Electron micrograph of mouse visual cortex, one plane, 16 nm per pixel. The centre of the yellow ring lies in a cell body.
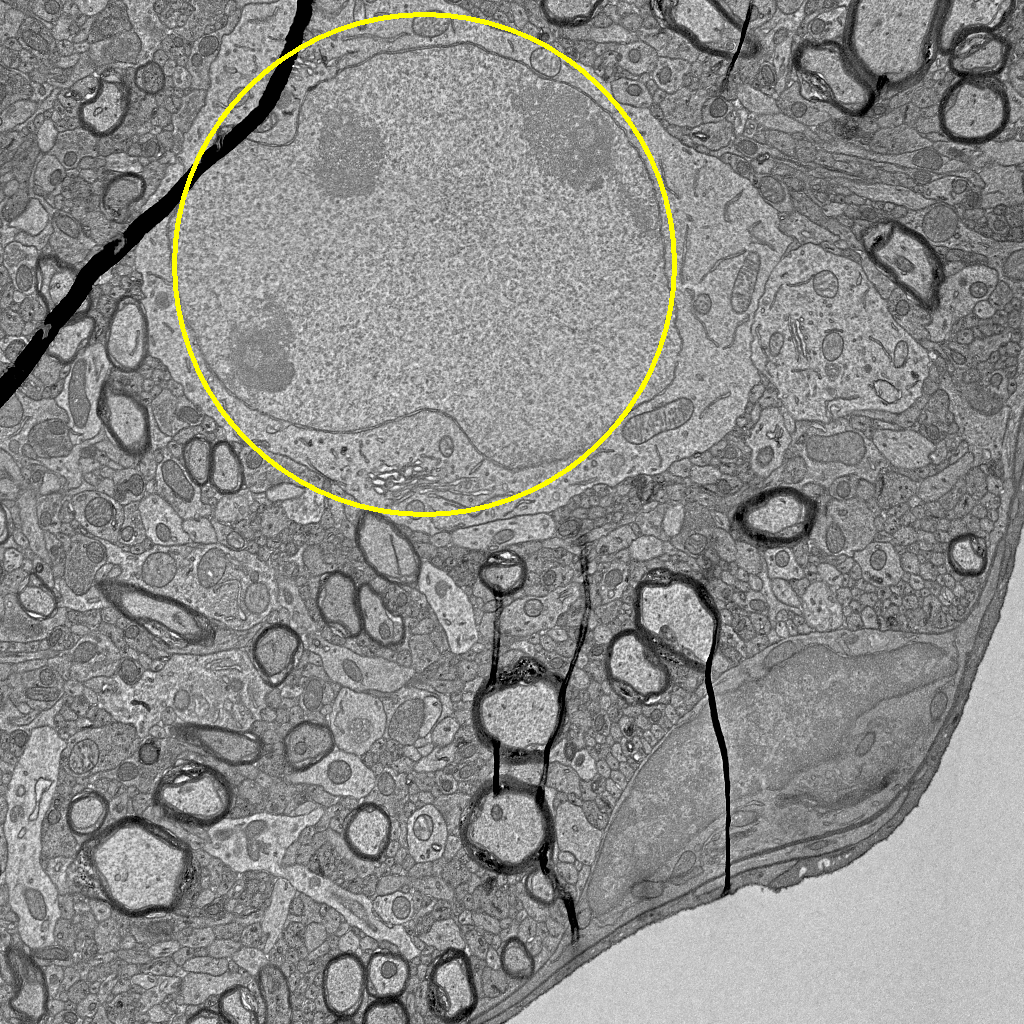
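Excitatory neuron in mouse visual cortex, electron micrograph. Nucleus first: large and round, seen whole, filling most of the ring. Next, its envelope runs smoothly, without deep infoldings. Within the pale, finely granular nucleoplasm lie three darker rounded patches. Last, a stack of pale flattened cisternae sits in the cytoplasm just below the nucleus.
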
